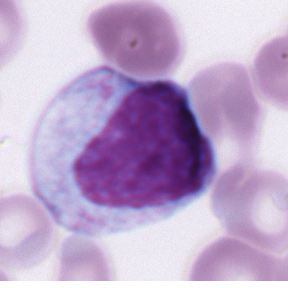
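Large granular lymphocyte, the cell in the middle of this stained blood smear. Nucleus: set off-centre, toward the right side of the cell. Cytoplasm: pale grey-blue. Granules: fine and pinkish-red, scattered through the cytoplasm. Vacuoles: none in the cytoplasm.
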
